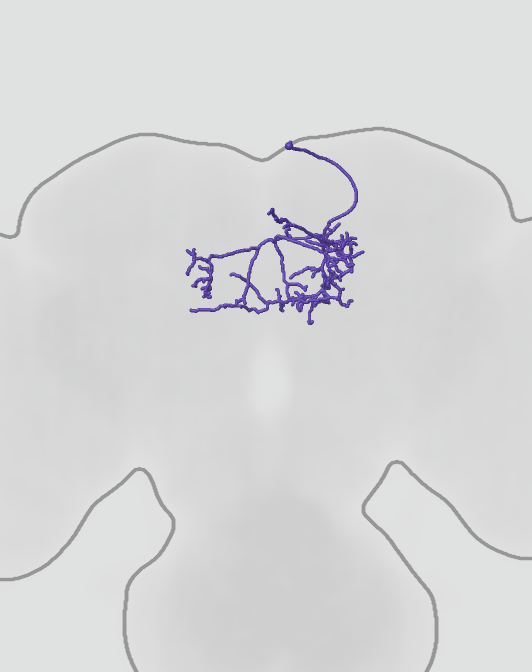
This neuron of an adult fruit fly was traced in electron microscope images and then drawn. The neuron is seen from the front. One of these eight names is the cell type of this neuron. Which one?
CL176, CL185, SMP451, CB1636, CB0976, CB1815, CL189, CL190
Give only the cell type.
CL176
